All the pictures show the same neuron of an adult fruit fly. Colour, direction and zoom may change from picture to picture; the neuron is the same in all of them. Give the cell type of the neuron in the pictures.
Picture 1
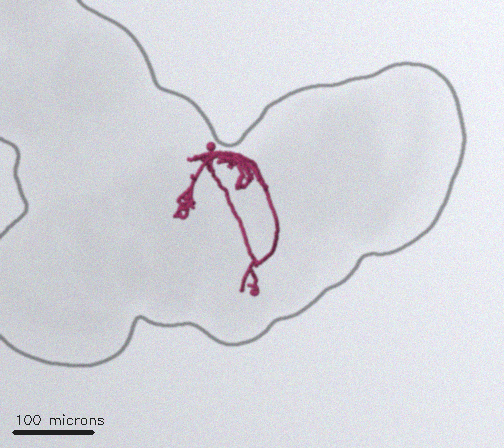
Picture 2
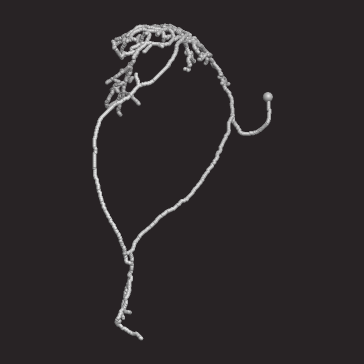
CB4128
